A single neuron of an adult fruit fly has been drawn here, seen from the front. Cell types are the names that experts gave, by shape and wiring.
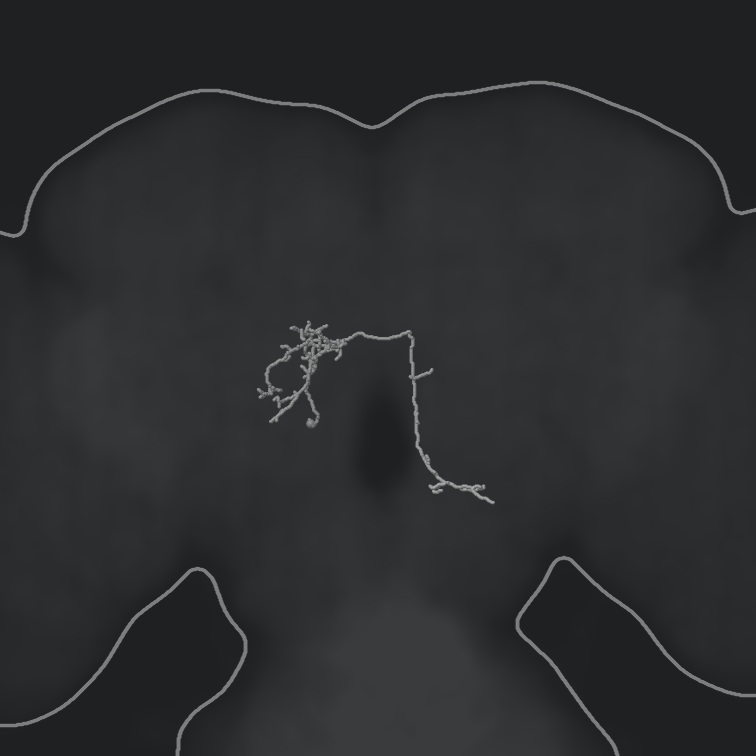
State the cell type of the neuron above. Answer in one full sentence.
As its cell type, this neuron has CB4097.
